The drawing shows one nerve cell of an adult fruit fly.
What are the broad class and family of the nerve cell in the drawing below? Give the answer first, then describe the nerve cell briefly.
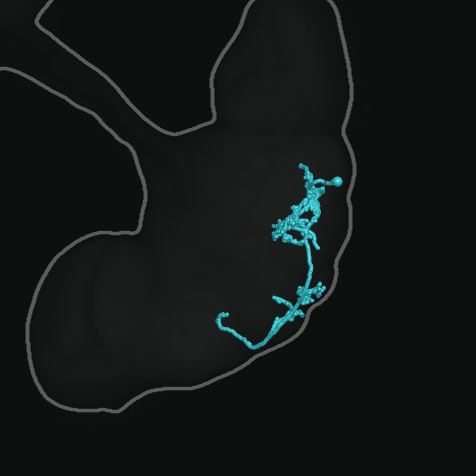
Its broad class is central-brain intrinsic neuron. Its family is hemilineage SLPal2. It lies in the brain. The cell body is on the right of the picture.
